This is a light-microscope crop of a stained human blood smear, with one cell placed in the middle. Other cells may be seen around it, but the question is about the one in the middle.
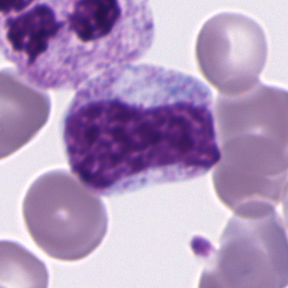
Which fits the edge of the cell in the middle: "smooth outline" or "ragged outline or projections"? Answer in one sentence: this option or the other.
The outline of the cell is smooth, not rough.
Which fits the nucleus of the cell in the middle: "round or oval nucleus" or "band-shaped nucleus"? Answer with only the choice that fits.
Band-shaped nucleus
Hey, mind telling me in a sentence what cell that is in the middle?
Of the cells in this crop, the central one is a metamyelocyte.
